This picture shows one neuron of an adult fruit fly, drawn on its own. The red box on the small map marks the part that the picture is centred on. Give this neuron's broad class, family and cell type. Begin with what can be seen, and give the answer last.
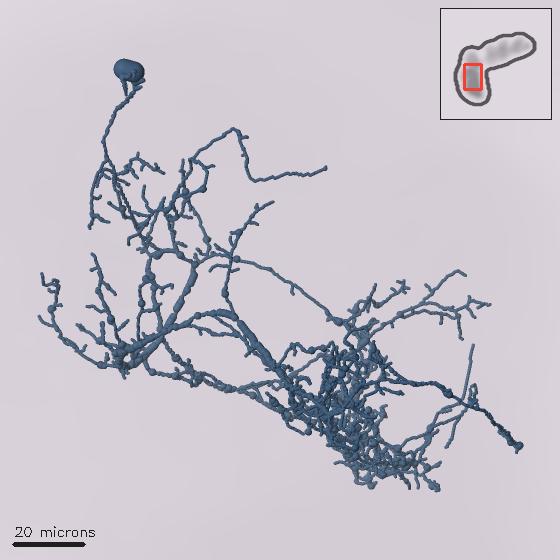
The cell body is at the upper left of the picture. By the scale bar it is about 140 microns wide in this view. More than a hundred branch ends can be seen. Its broad class is central-brain intrinsic neuron. Its family is hemilineage VLPl2_medial. Its cell type is CB3977.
